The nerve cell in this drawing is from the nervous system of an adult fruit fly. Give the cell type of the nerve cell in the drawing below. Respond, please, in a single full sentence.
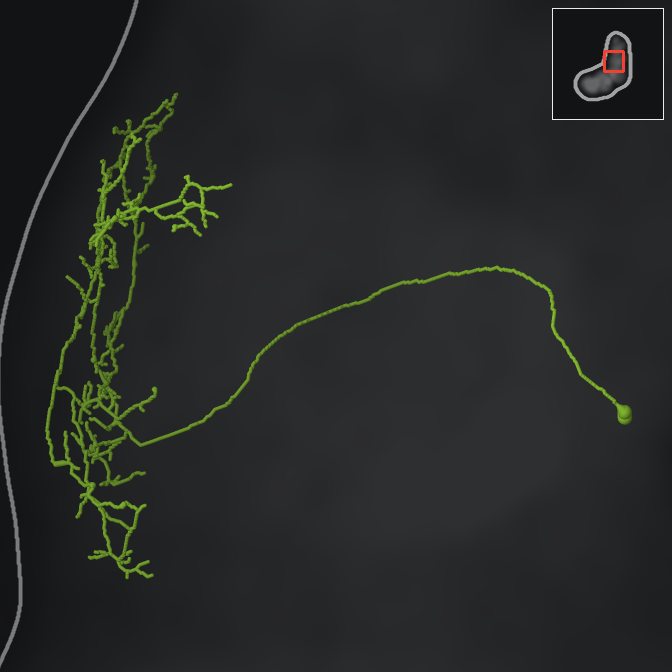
It is the cell type IN06B069 to which this nerve cell belongs.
